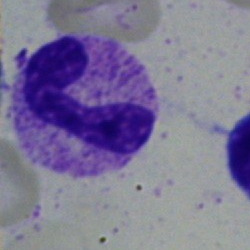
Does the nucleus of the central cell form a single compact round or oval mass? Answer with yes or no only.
No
